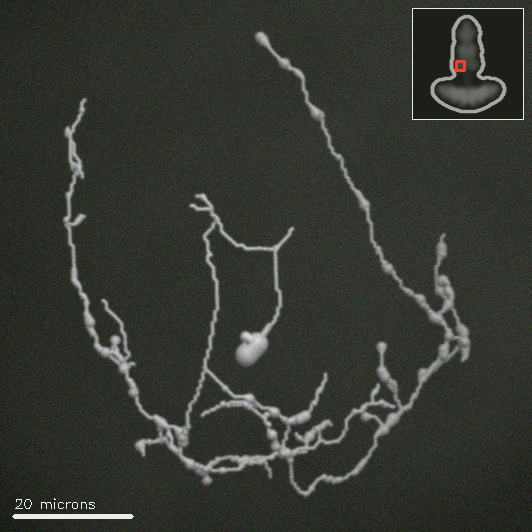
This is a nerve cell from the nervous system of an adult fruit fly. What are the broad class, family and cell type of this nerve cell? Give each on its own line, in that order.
nerve-cord intrinsic neuron
hemilineage 01B
IN01B045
